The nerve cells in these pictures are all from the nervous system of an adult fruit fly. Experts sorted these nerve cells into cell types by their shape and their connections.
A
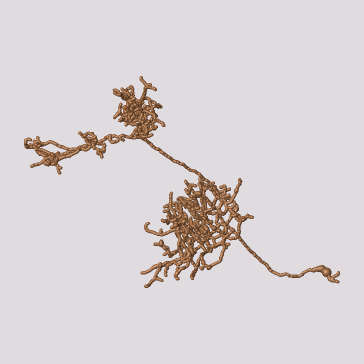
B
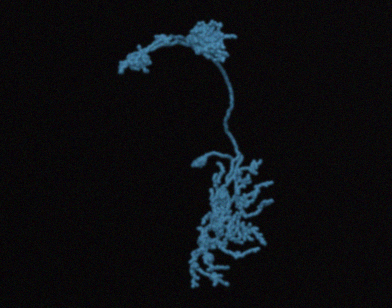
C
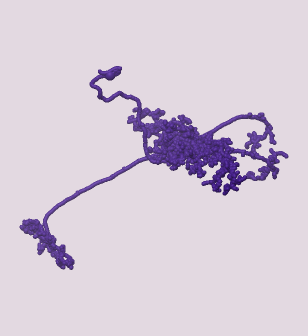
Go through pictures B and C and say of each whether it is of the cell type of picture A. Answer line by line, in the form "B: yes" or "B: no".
B: yes
C: no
